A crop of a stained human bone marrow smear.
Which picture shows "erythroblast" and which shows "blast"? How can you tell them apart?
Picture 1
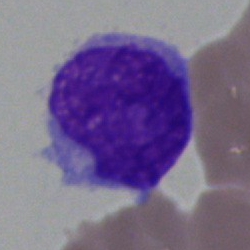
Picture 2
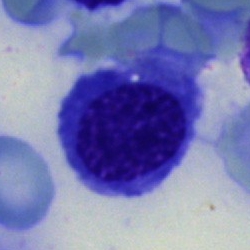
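Let me sort these first: picture 1 is the blast, and picture 2 is the erythroblast. In the blast, the cytoplasm is scant and pale blue and widest on the lower left side, while in the erythroblast it is a deep, intense blue.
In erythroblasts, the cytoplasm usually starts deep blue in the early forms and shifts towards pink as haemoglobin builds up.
The edges differ too: the blast's edge is ragged, with small irregular tags on its left side, whereas the erythroblast is roughly round with a finely bumpy edge. Neither shows granules: the blast has no distinct ones in its cytoplasm, and none are visible in the erythroblast. I can't make out a nucleolus in the erythroblast's nucleus. As for neighbours, red cells lie against the blast on its right and below it, and pale red cells press against the top of the erythroblast.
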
